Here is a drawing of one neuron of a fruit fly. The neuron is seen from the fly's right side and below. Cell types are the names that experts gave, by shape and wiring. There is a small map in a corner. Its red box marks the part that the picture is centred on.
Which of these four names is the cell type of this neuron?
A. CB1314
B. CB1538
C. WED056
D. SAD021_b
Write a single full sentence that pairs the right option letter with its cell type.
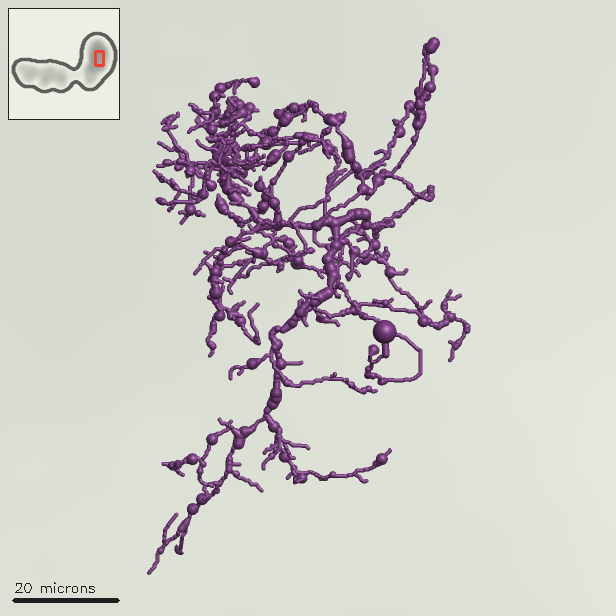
Option A lists CB1314, and that is the cell type of the neuron.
